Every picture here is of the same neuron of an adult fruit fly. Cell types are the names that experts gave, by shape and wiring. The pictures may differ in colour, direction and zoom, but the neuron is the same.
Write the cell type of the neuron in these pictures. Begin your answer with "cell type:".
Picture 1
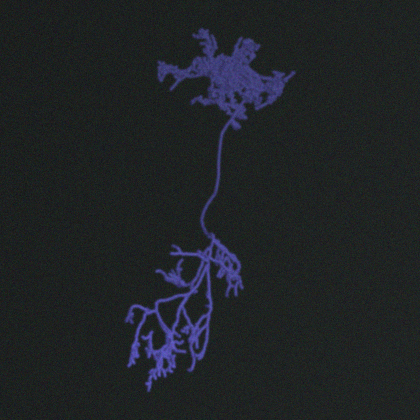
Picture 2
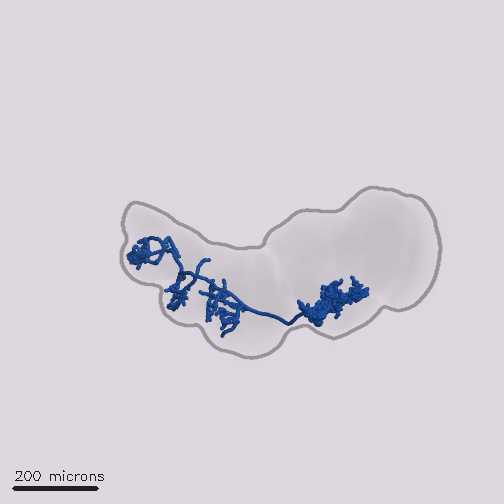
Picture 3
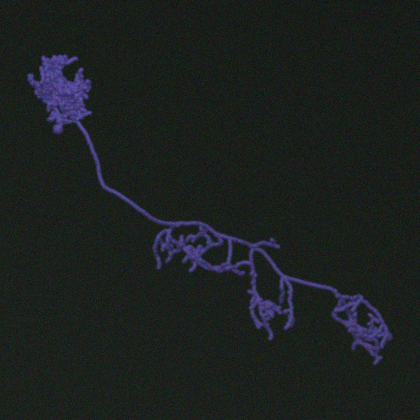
cell type: DNge079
